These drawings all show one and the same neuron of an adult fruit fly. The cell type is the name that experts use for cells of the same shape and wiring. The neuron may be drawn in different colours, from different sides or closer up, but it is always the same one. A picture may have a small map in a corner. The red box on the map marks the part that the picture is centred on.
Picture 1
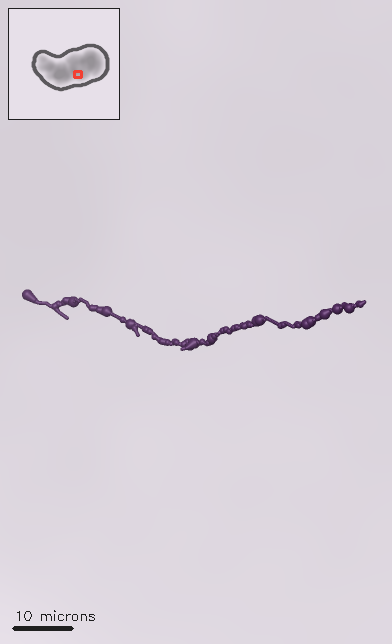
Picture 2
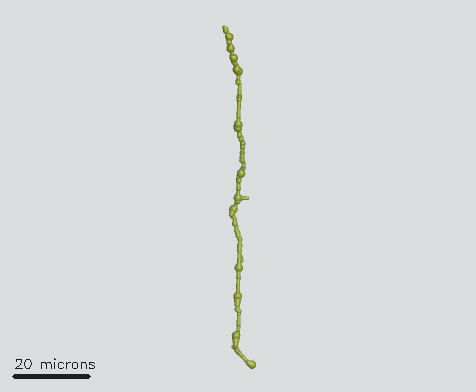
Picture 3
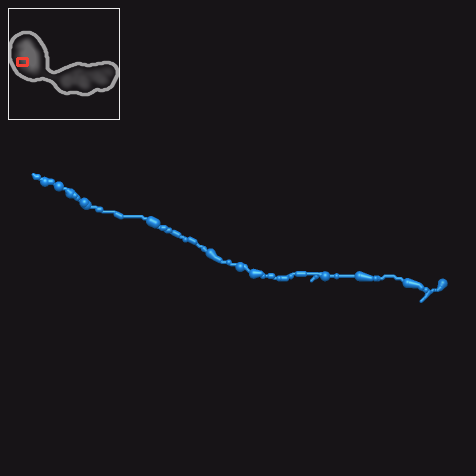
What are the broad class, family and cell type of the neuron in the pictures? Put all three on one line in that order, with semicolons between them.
sensory neuron entering the brain; class mechanosensory; JO-B1_b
